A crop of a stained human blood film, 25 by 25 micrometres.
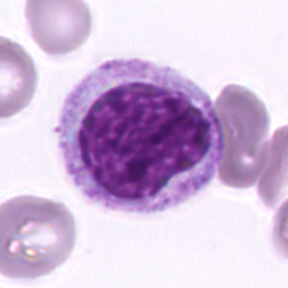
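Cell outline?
Nearly round and smooth, about 14 micrometres across.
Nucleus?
About 12 by 10 micrometres, filling about 60% of the cell's area; set toward the right, so the rim of cytoplasm is narrowest on that side.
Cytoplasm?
Pale lilac-pink, with fine purple granules scattered throughout.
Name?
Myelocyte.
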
